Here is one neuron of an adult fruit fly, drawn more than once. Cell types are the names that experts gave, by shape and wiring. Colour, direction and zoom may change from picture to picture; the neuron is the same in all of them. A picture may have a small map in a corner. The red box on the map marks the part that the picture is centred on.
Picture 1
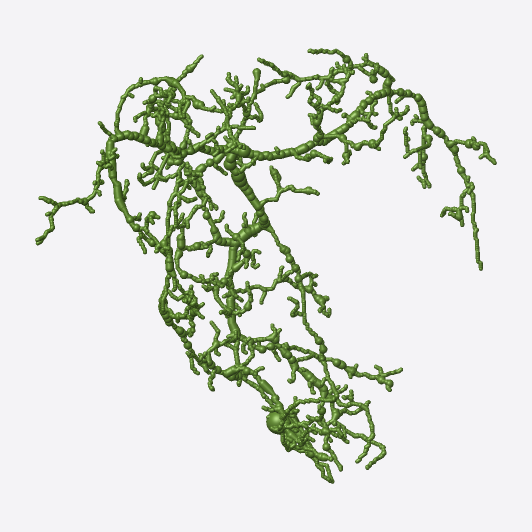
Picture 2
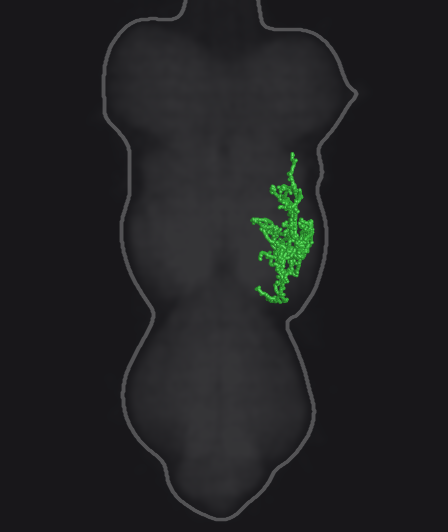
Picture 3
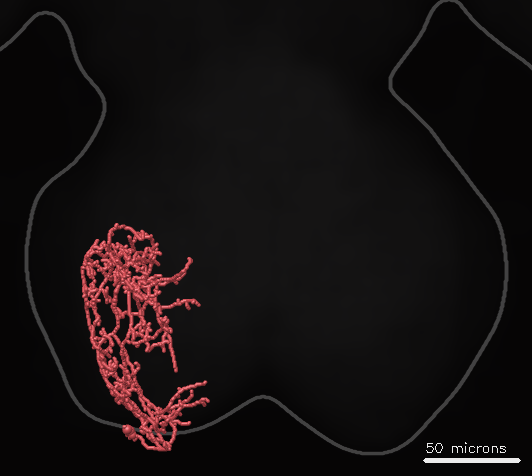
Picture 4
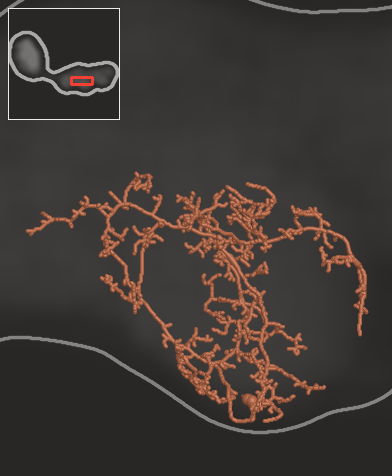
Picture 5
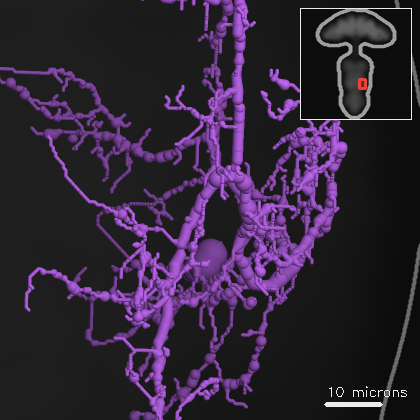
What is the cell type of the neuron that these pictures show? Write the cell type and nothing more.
IN13A017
